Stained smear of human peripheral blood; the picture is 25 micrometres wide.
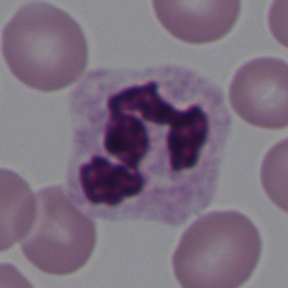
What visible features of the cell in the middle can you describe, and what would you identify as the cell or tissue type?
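Several separate lobes, joined by narrow strands, make up the nucleus. Chromatin dense, dark purple, coarsely clumped. Abundant pale pinkish-lilac cytoplasm, sprinkled with fine, small violet granules. So: a segmented neutrophil.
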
